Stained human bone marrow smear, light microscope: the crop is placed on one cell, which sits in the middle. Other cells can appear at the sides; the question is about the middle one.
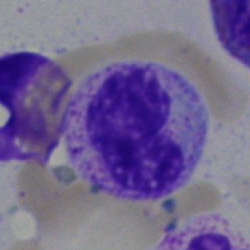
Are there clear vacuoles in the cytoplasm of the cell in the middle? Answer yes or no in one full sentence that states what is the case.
No, vacuoles are absent from the cytoplasm of the cell.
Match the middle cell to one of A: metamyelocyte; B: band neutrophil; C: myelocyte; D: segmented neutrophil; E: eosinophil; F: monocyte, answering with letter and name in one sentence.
Since the middle cell is a metamyelocyte, option A is the right one.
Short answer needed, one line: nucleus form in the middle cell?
Worth pointing out that its nucleus is one compact mass, round, oval or reniform.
